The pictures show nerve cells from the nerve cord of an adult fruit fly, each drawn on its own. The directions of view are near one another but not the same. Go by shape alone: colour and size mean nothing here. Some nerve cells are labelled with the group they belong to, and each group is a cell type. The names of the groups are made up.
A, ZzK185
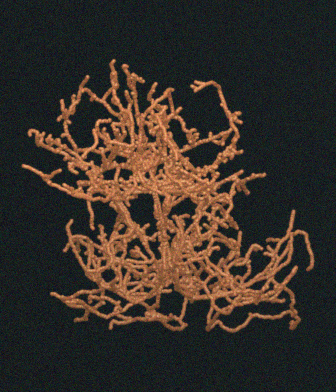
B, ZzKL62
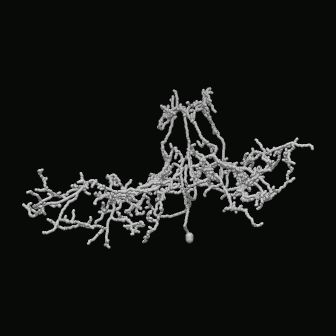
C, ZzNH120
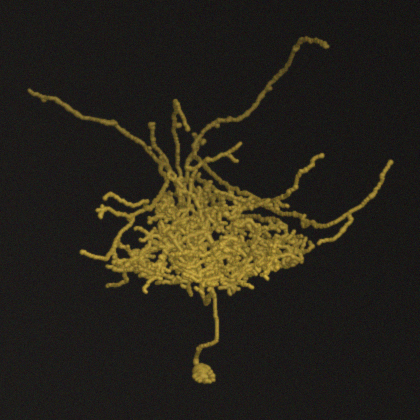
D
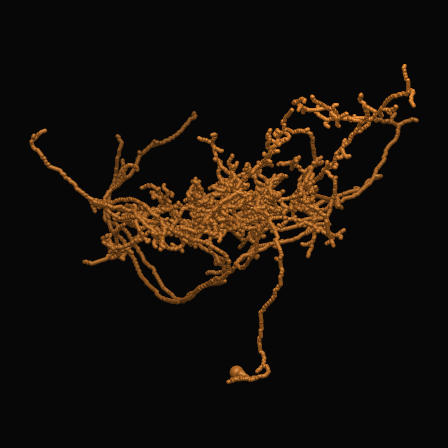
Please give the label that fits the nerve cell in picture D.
ZzNH120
